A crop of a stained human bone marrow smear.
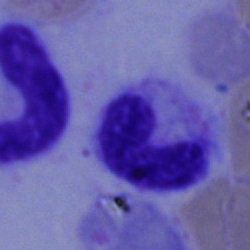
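Band neutrophil with a curved nucleus whose open side faces the upper right of the cell. The chromatin stains deep purple and appears dense and clumped. Pale lilac cytoplasm fills the hollow of the curve, and the outline is roughly round and smooth, with no projections.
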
